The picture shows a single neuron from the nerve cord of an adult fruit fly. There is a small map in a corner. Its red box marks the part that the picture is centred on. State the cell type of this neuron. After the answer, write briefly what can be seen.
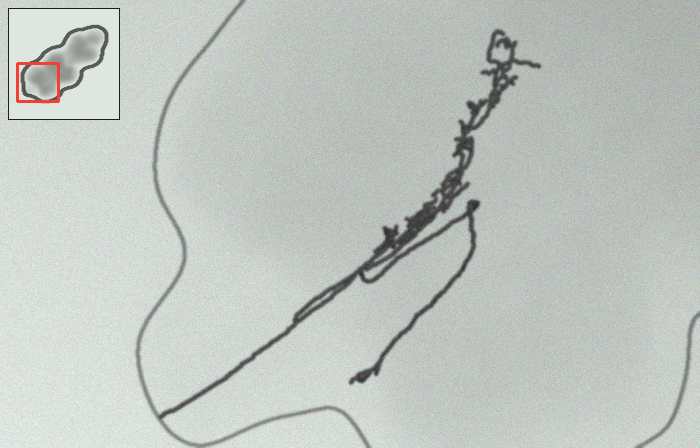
Its cell type is ANXXX404. Its broad class is ascending neuron. In this view it is about as wide as it is tall.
